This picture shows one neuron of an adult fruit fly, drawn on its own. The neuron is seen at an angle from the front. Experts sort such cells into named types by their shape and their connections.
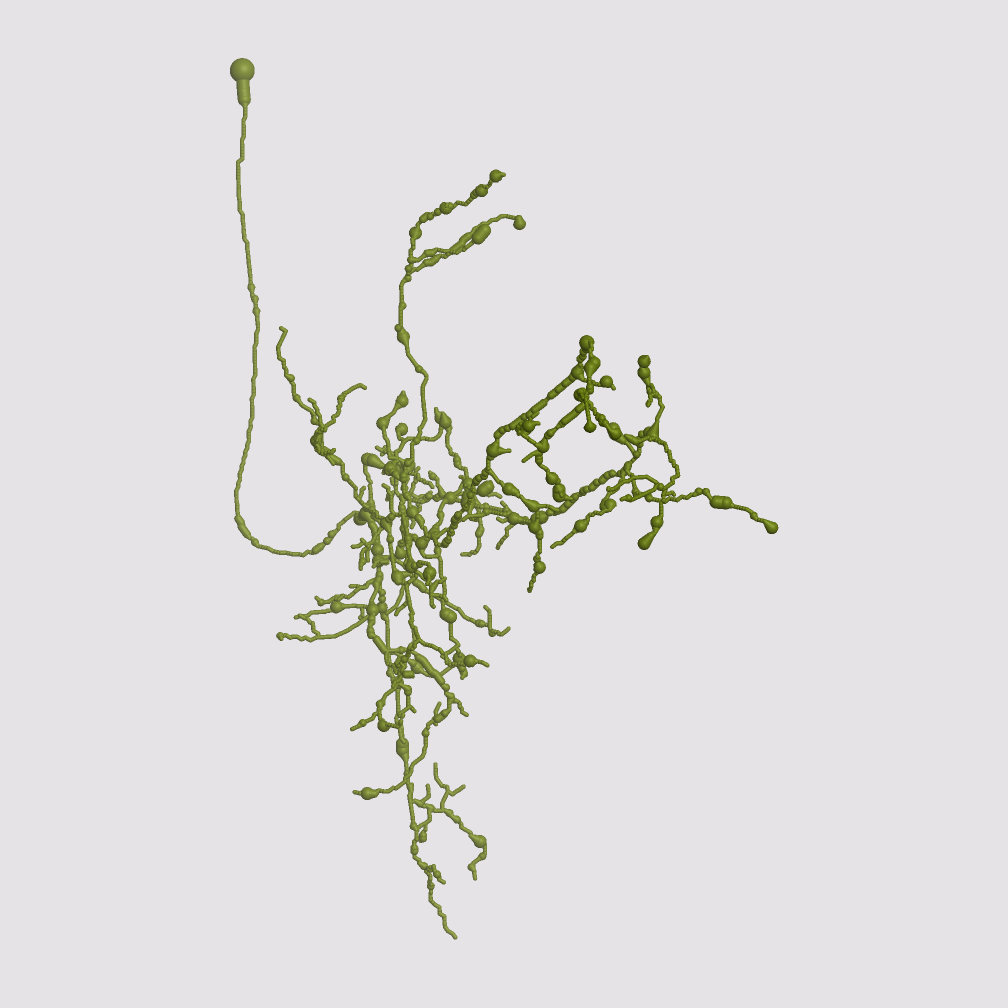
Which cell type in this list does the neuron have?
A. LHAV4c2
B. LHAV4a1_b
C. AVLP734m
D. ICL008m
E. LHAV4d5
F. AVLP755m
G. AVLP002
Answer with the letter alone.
A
